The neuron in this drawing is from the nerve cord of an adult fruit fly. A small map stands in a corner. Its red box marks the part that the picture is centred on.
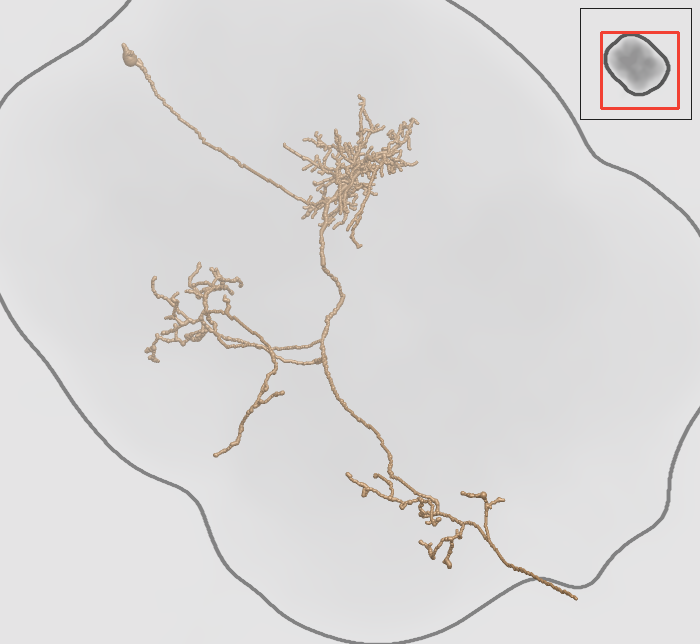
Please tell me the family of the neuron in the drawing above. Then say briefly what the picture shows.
Its family is hemilineage 06B. It is an ascending neuron. The picture shows dozens of branch ends. In this view it is about as wide as it is tall.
